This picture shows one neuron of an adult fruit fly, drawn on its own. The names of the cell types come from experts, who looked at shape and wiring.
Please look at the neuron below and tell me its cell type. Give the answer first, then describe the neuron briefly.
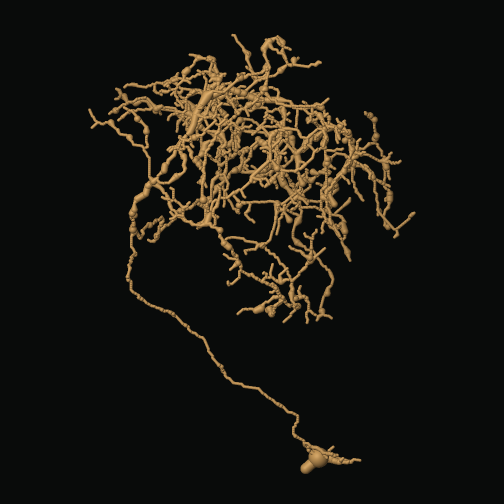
It is of cell type INXXX258. Its broad class is nerve-cord intrinsic neuron. As drawn here it is taller than it is wide.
